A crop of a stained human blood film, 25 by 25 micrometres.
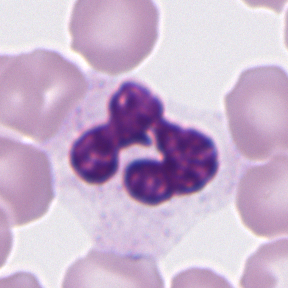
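Segmented neutrophil: there's plenty of very pale pinkish-lilac cytoplasm here, dotted with fine, faint lilac granules. You won't spot any vacuoles in that cytoplasm, and the nucleus shows no nucleoli either.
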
